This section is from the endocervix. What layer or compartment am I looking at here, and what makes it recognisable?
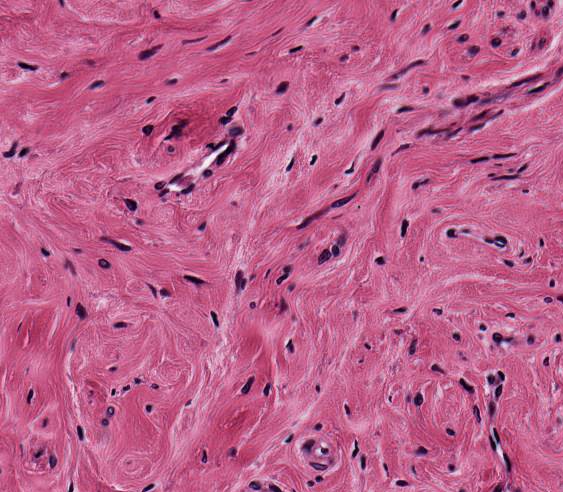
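The field is dense connective tissue. Taking the collagen first: dense pink collagen fills the whole field in wavy, swirling bundles rather than one straight direction, curving into rounded whorls in the lower half. Next, the nuclei: small, dark and mostly spindle-shaped or oval. Last, what is absent: no epithelium or glands anywhere in the field.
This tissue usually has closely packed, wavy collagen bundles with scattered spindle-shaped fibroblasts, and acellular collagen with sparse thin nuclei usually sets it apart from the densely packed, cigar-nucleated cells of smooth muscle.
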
